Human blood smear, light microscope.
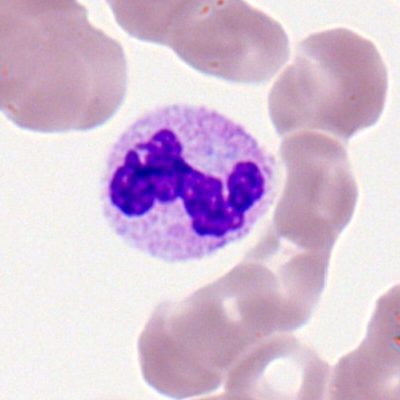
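Segmented neutrophil, stained human blood smear. The central cell has a round, smooth outline and a nucleus divided into several lobes joined in a chain across the cell. Fine pinkish-lilac granules are scattered evenly through the cytoplasm, which shows no vacuoles.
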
